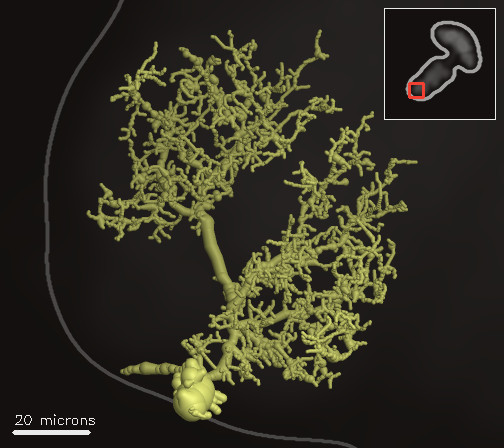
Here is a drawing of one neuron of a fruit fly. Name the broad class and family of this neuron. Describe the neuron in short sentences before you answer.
It lies in the nerve cord. By the scale bar it is about 100 microns tall in this view. More than a hundred branch ends can be seen. It is a motor neuron of the nerve cord. The family is MNad.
